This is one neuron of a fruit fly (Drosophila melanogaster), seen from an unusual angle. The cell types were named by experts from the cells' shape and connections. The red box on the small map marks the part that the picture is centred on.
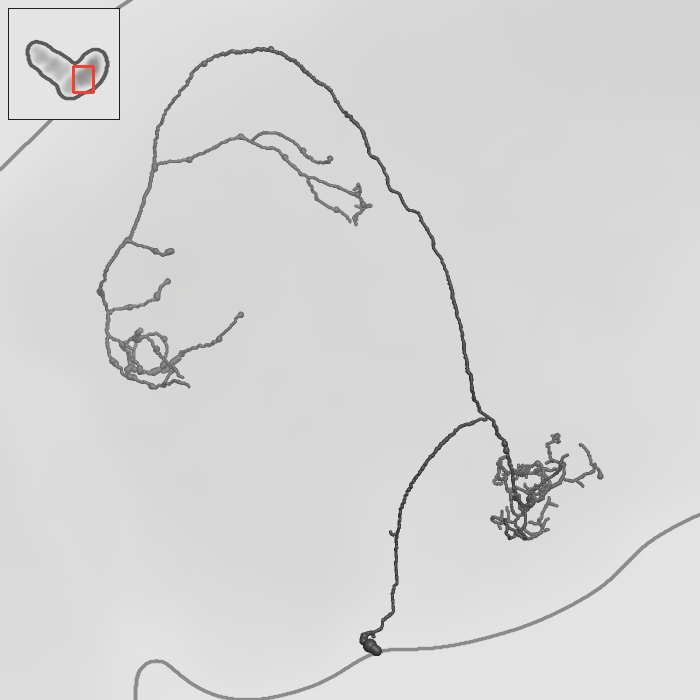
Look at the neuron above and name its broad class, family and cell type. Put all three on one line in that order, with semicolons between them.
central-brain intrinsic neuron; hemilineage ALlv1; M_lvPNm45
